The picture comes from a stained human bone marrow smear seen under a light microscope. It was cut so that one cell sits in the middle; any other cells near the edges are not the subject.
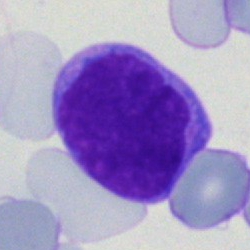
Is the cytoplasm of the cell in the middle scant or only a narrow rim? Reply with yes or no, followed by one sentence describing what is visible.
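Yes. The nucleus fills almost the whole cell, leaving only a narrow rim of cytoplasm.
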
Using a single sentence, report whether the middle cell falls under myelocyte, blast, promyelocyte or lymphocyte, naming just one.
The centrally positioned cell in the crop represents a blast.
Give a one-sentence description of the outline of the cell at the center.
Worth noting that the cell border is smooth and lacks projections.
